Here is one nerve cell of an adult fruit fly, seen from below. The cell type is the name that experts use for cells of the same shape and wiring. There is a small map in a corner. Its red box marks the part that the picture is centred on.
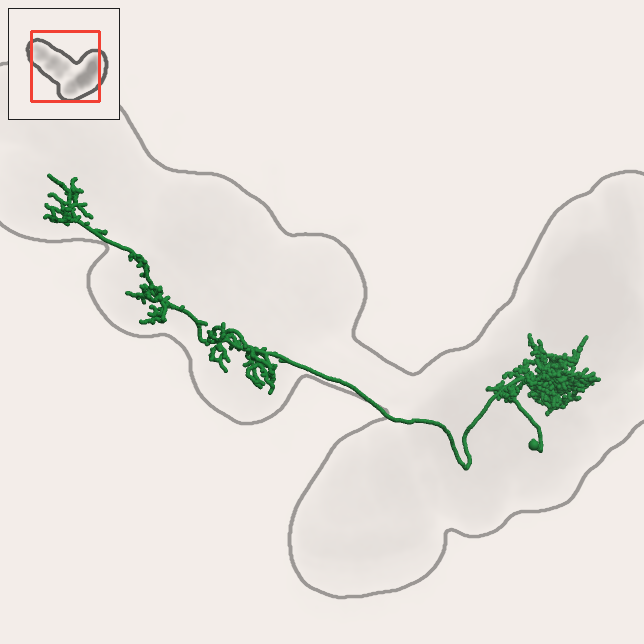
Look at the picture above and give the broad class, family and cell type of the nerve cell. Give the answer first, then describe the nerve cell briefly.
Its broad class is descending neuron. The family is DNg. Its cell type is DNg13. The picture shows dozens of branch ends. As drawn here it is wider than it is tall.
